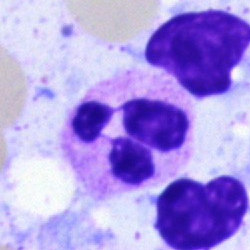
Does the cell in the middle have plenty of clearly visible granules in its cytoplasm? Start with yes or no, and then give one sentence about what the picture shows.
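Yes. The cytoplasm holds fine, pinkish granules spread evenly throughout.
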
